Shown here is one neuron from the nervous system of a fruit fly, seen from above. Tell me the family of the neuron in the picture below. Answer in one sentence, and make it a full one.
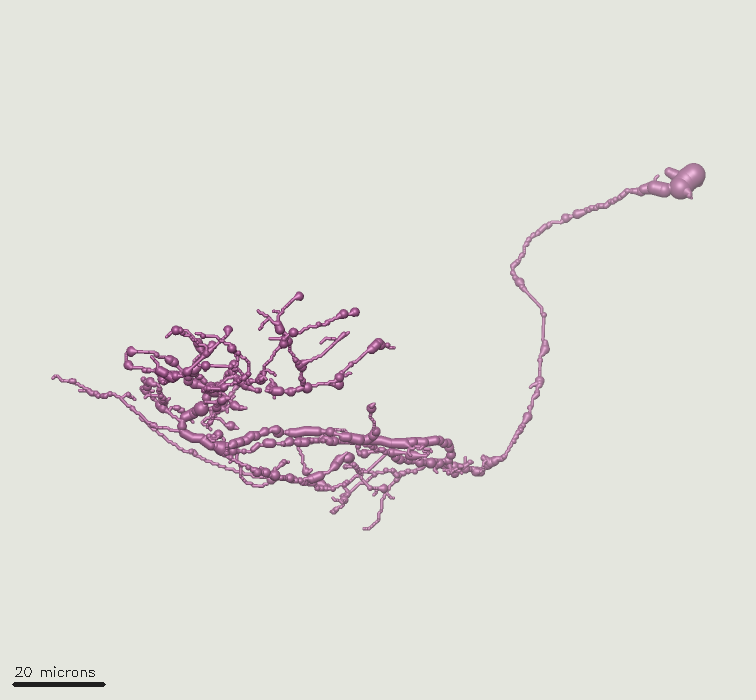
The neuron is counted in family hemilineage LHl3.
